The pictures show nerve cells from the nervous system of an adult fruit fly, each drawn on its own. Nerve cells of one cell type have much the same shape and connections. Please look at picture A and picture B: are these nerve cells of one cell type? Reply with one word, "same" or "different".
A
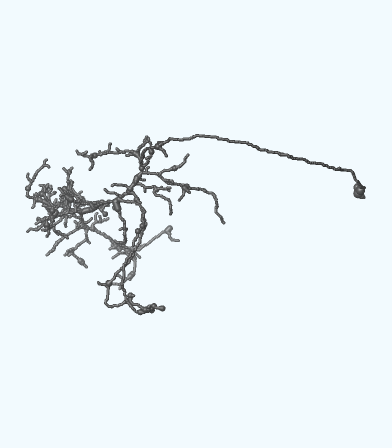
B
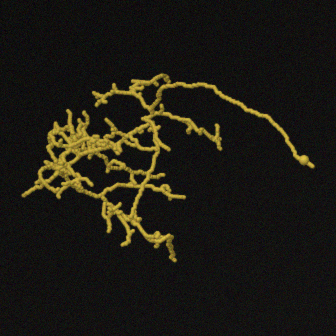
different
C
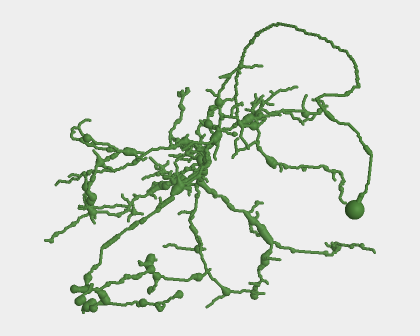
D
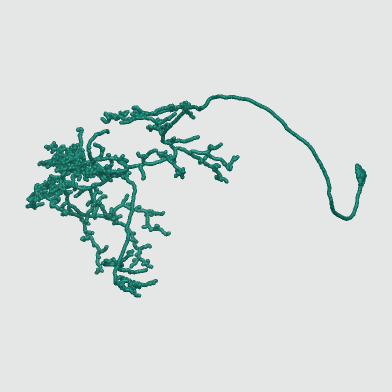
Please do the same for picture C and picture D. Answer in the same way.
same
